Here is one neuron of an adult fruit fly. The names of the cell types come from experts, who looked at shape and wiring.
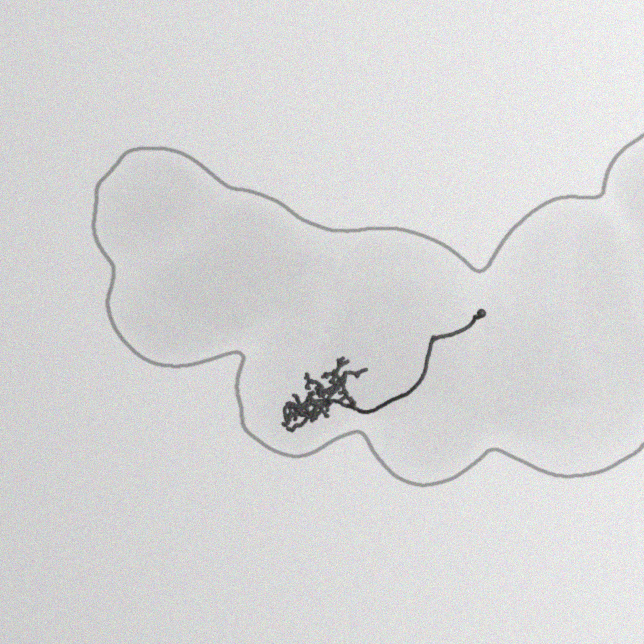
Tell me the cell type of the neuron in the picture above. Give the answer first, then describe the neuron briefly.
It is of cell type IN01A076. Its broad class is nerve-cord intrinsic neuron. The cell body is on the right of the picture. As drawn here it is wider than it is tall.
